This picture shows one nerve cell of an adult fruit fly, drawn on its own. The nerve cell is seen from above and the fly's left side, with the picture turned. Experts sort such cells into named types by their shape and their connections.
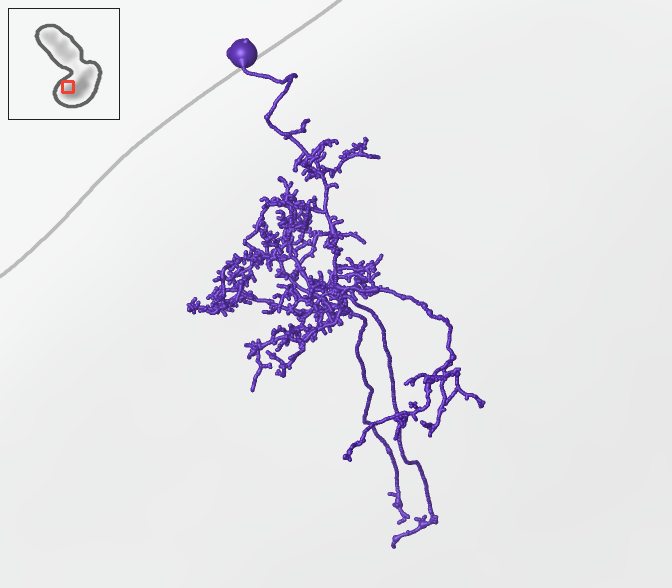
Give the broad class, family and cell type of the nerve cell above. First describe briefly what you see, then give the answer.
Dozens of branch ends can be seen. As drawn here it is taller than it is wide. Its broad class is optic-lobe intrinsic neuron. The family is Y. The cell type is Y11.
